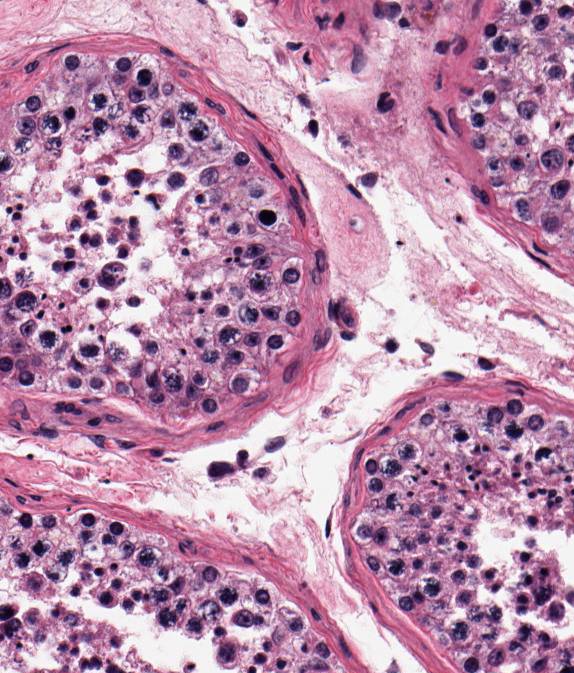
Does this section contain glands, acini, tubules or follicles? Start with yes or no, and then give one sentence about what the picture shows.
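Yes. The tubules are filled by a many-layered epithelium of rounded cells rather than a single layer around an open lumen.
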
